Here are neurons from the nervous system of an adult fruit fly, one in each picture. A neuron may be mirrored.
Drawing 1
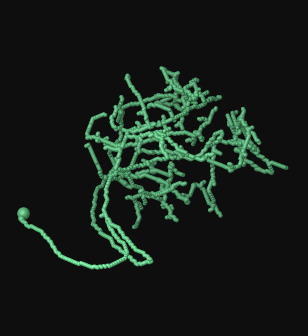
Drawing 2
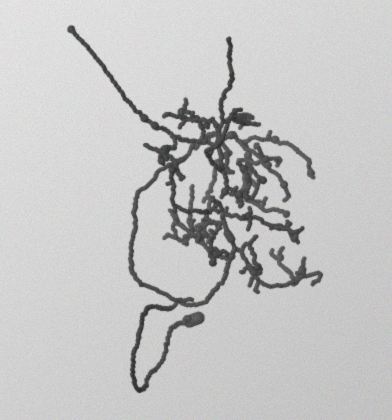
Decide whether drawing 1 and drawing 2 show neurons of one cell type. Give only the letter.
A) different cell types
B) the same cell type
A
